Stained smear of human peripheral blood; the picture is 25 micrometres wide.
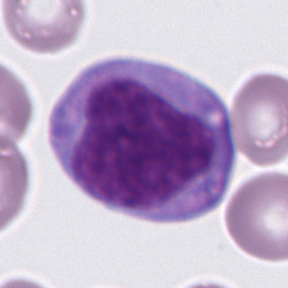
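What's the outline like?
Smooth and oval, with nothing sticking out from the surface.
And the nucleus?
Large, filling most of a cell that measures about 17 by 14 micrometres.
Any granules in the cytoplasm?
None that are distinct.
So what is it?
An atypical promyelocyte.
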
